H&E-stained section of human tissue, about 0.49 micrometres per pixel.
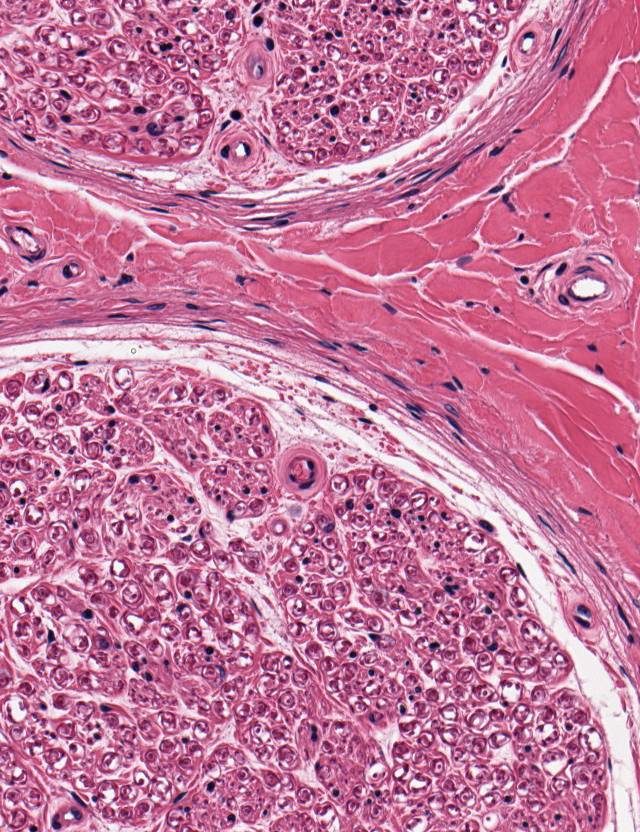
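Tibial nerve, H&E. First, two large nerve fascicles: one along the top, one filling the lower left, with a diagonal band of connective tissue between them. Second, in both, transversely cut nerve fibres appear as crowded small round profiles, each a central axon within a pale ring. Third, small dark oval nuclei lie scattered among the fibres. Fourth, at middle right, dense pink collagen bundles with few nuclei.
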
